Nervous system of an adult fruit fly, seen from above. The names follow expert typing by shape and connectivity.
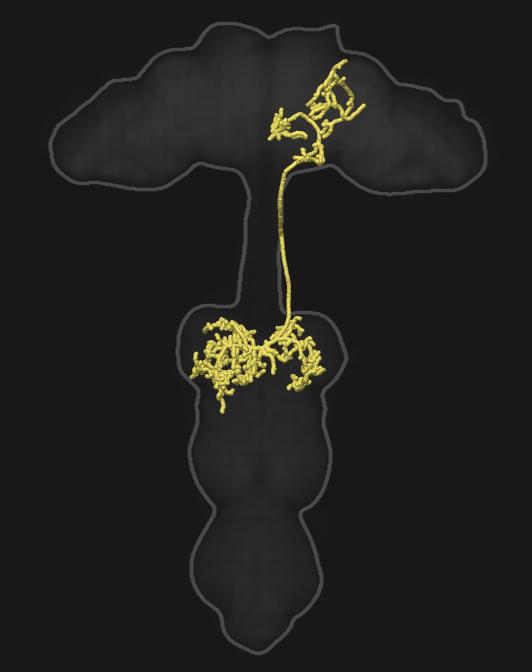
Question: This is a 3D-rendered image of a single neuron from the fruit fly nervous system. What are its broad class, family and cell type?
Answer: ascending neuron; hemilineage 27X; AN27X011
